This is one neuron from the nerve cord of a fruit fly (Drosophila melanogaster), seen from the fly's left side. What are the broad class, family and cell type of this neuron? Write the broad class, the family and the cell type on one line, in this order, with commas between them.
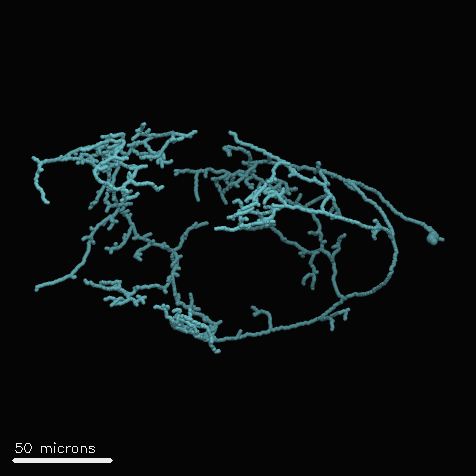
nerve-cord intrinsic neuron, hemilineage 19A, IN19A049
